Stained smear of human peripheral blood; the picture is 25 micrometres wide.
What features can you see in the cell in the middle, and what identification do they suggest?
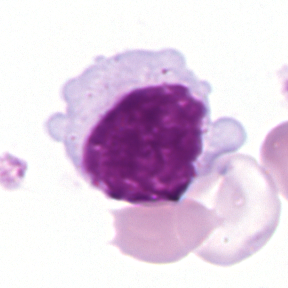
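Single oval nuclear mass, no lobes. Chromatin dark purple, coarsely clumped. Cytoplasm pale greyish-blue, with a few fine reddish-purple dots scattered in it. Cell: large granular lymphocyte.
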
